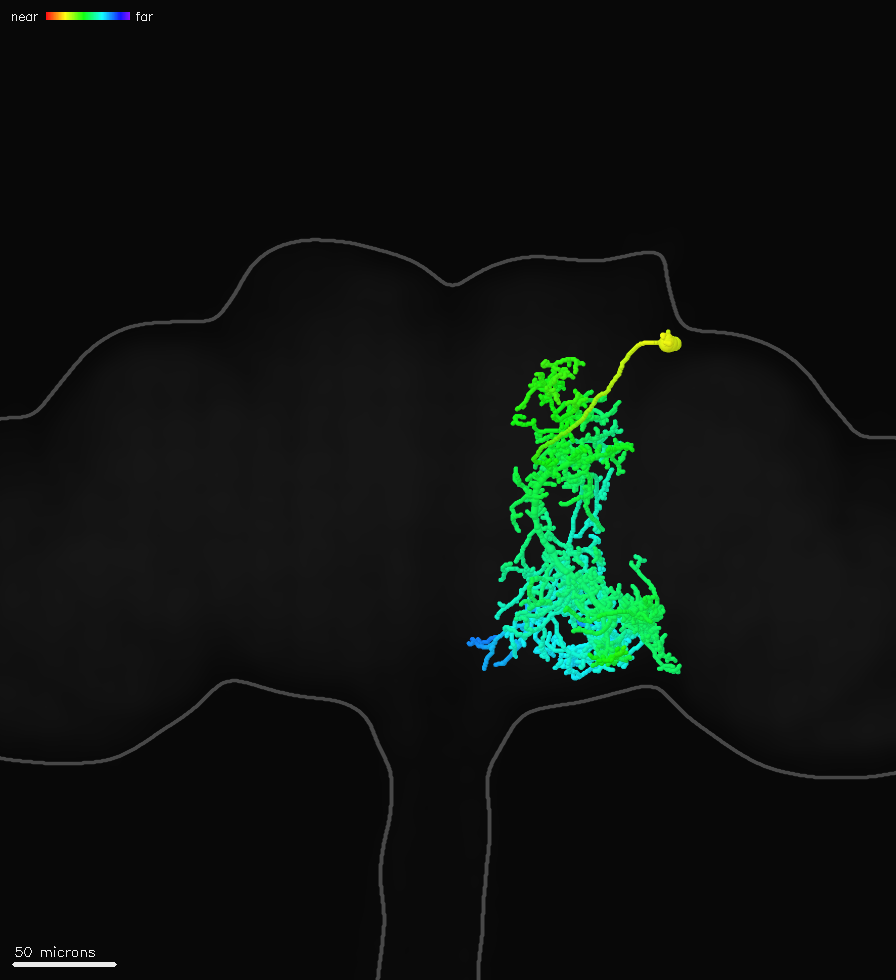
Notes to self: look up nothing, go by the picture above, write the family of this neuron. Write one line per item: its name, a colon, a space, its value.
family: hemilineage AOTUv1_ventral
